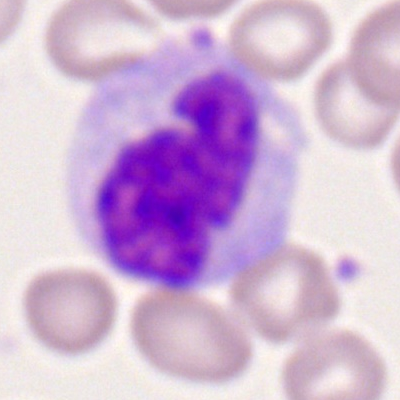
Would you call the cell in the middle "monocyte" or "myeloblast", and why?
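This one is a monocyte, not a myeloblast. Looking closely, the nucleus has a notch on its upper left side, which gives it a kidney-like shape. Its chromatin is clumped, with dark purple areas mixed among lighter patches. Around it runs a moderate rim of pale lavender-blue cytoplasm, widest at the upper left of the cell.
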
